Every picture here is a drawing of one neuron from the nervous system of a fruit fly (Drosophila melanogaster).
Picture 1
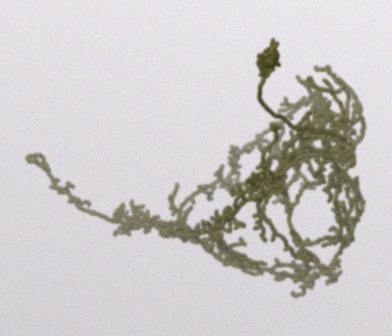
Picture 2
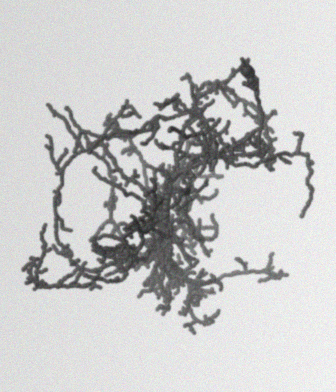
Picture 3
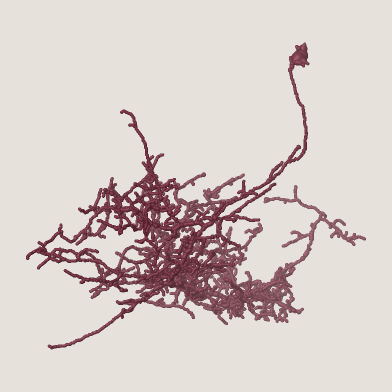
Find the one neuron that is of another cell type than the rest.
1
